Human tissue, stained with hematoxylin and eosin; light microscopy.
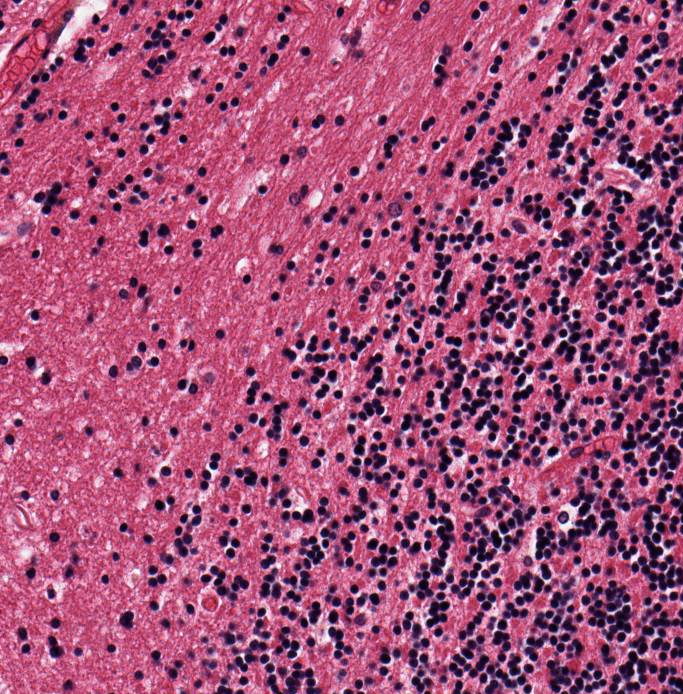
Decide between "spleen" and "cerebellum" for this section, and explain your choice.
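It's cerebellum. The field splits into a densely cellular zone at right and lower right and a sparsely cellular pink zone at left and upper left. The dense zone is packed with small, round, dark nuclei with very scant cytoplasm.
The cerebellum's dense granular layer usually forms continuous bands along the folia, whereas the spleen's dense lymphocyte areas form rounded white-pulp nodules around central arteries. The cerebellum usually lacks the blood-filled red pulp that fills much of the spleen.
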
